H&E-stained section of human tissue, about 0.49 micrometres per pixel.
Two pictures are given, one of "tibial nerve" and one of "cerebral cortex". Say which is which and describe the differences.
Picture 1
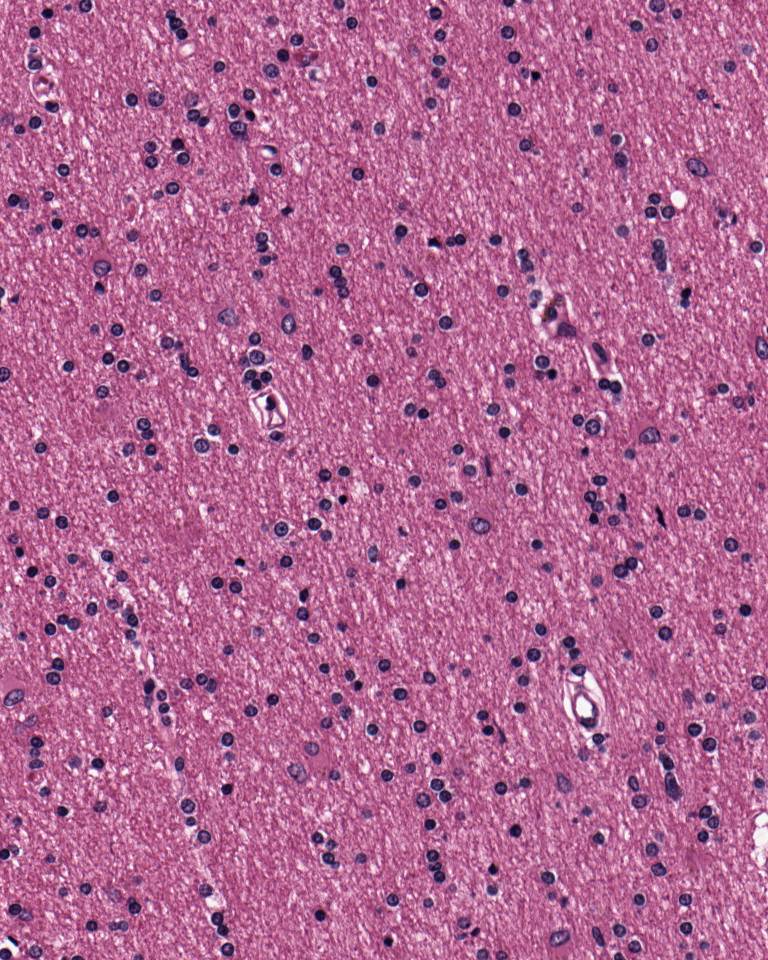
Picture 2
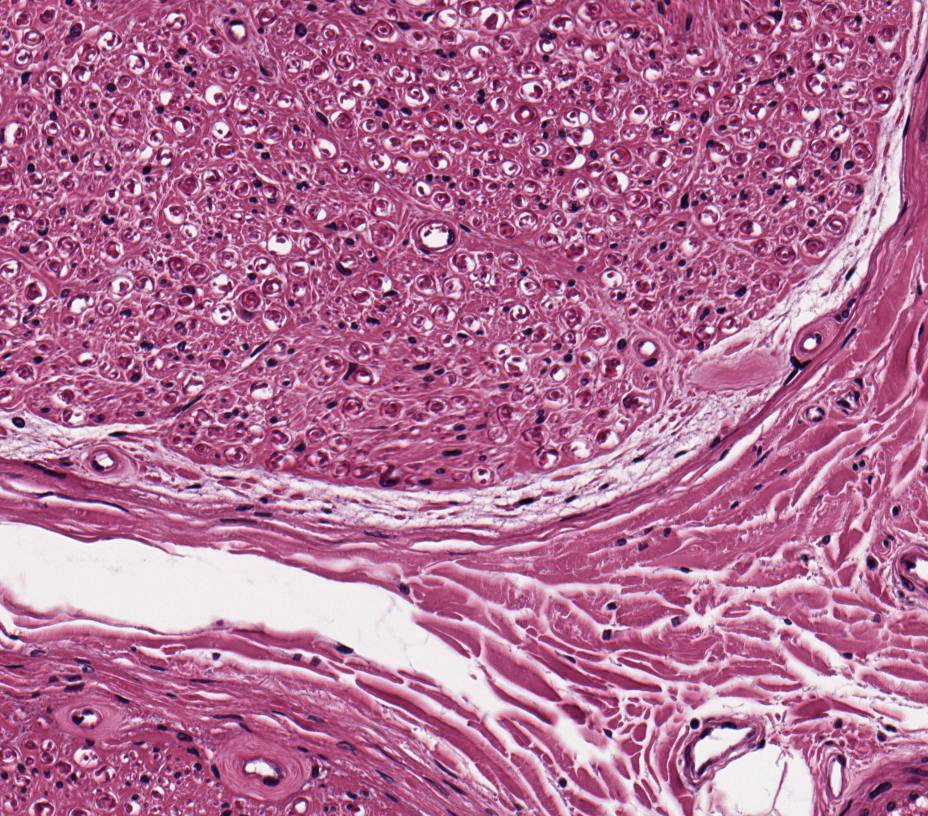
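Cerebral cortex: picture 1. Tibial nerve: picture 2. Picture 1: fine fibrillary pink background throughout, small nuclei scattered fairly evenly, most small, round and dark, many in a thin clear halo. Small clear vacuoles scattered through the background; no epithelium or glands. Picture 2: large rounded nerve fascicle filling the upper half. Myelinated fibres cut in cross-section, each a round profile with a central pink axon inside a pale ring; small dark elongated nuclei between them. Lower edge of the fascicle bounded by a thin band of layered flattened cells, pale loose tissue beneath.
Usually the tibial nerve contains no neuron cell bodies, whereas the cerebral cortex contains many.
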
